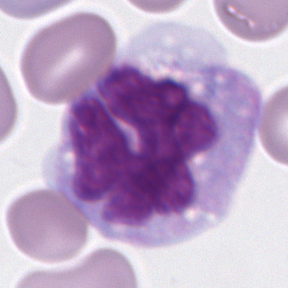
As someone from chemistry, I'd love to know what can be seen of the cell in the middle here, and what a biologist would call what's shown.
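Look first at the nucleus: it is irregular and folded into several lobe-like parts. A narrow pale cleft cuts into it from the upper left. The cytoplasm is pale blue-grey, with small clear vacuoles scattered through it. This is a monocyte.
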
